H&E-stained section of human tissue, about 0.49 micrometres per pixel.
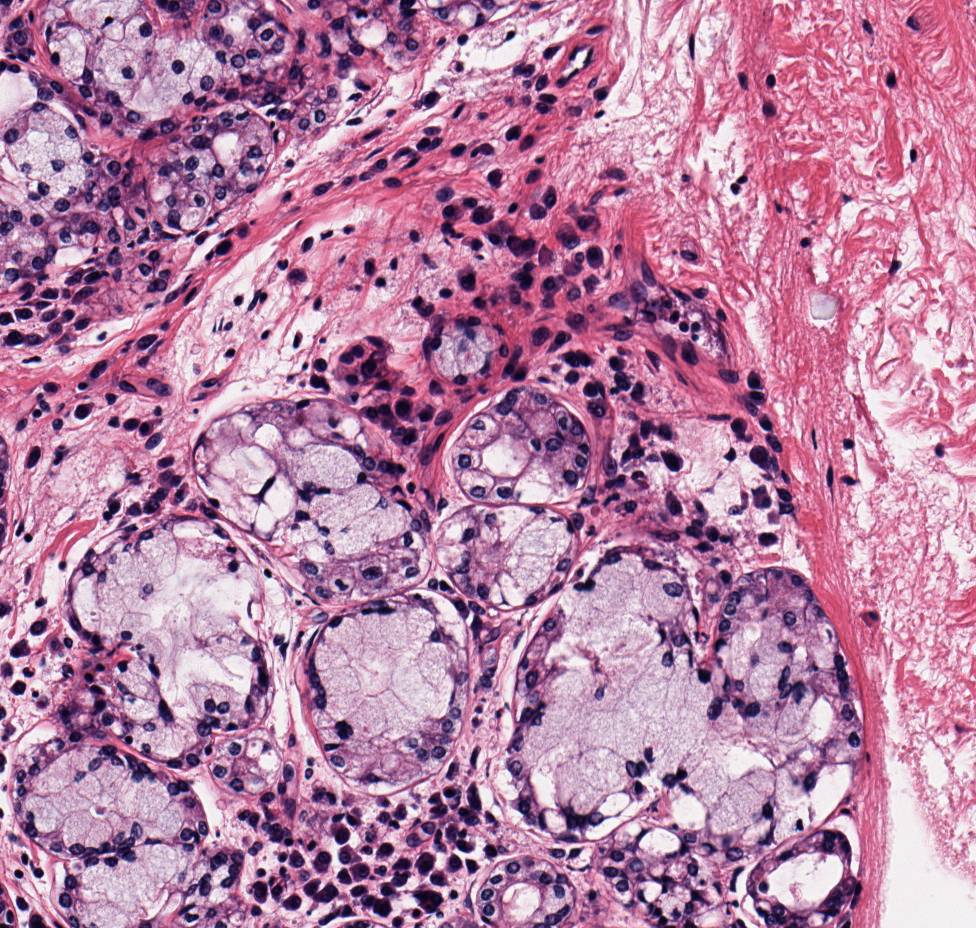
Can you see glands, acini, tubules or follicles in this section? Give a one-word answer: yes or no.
Yes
